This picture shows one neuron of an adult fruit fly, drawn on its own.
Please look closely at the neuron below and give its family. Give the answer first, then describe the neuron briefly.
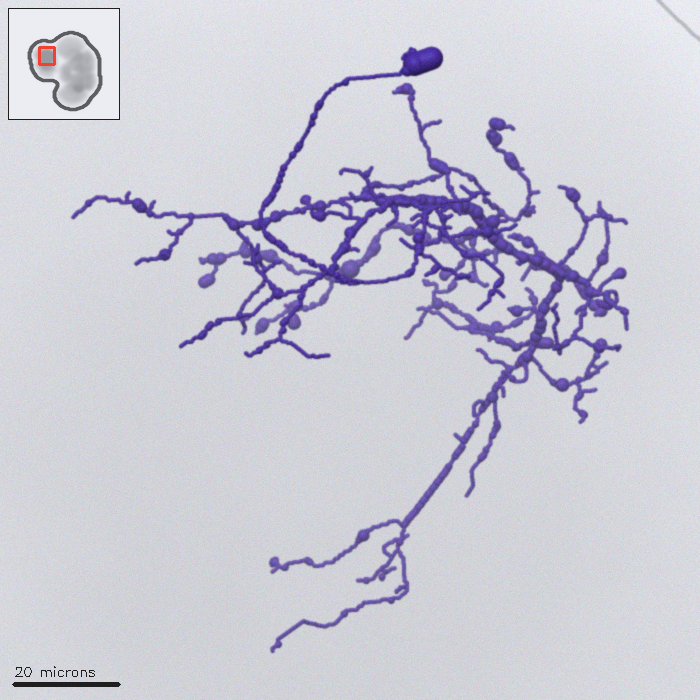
The family is hemilineage 03A. This is a nerve-cord intrinsic neuron. Its cell body lies at the top of the picture. By the scale bar it is about 120 microns tall in this view. Dozens of branch ends can be seen.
